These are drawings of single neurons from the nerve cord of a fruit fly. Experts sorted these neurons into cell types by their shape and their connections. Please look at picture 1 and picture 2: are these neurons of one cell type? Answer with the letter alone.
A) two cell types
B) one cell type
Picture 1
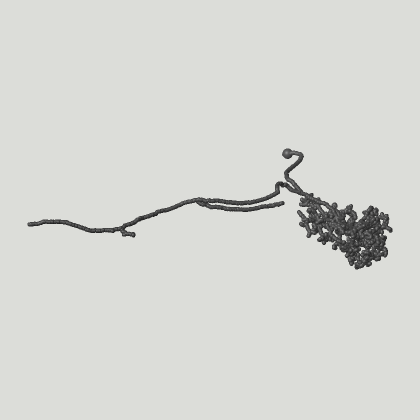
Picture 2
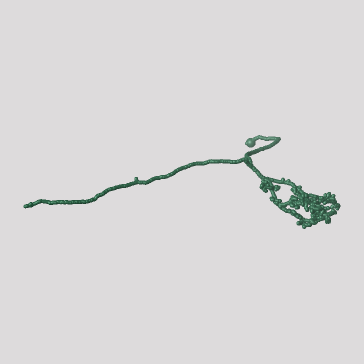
A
